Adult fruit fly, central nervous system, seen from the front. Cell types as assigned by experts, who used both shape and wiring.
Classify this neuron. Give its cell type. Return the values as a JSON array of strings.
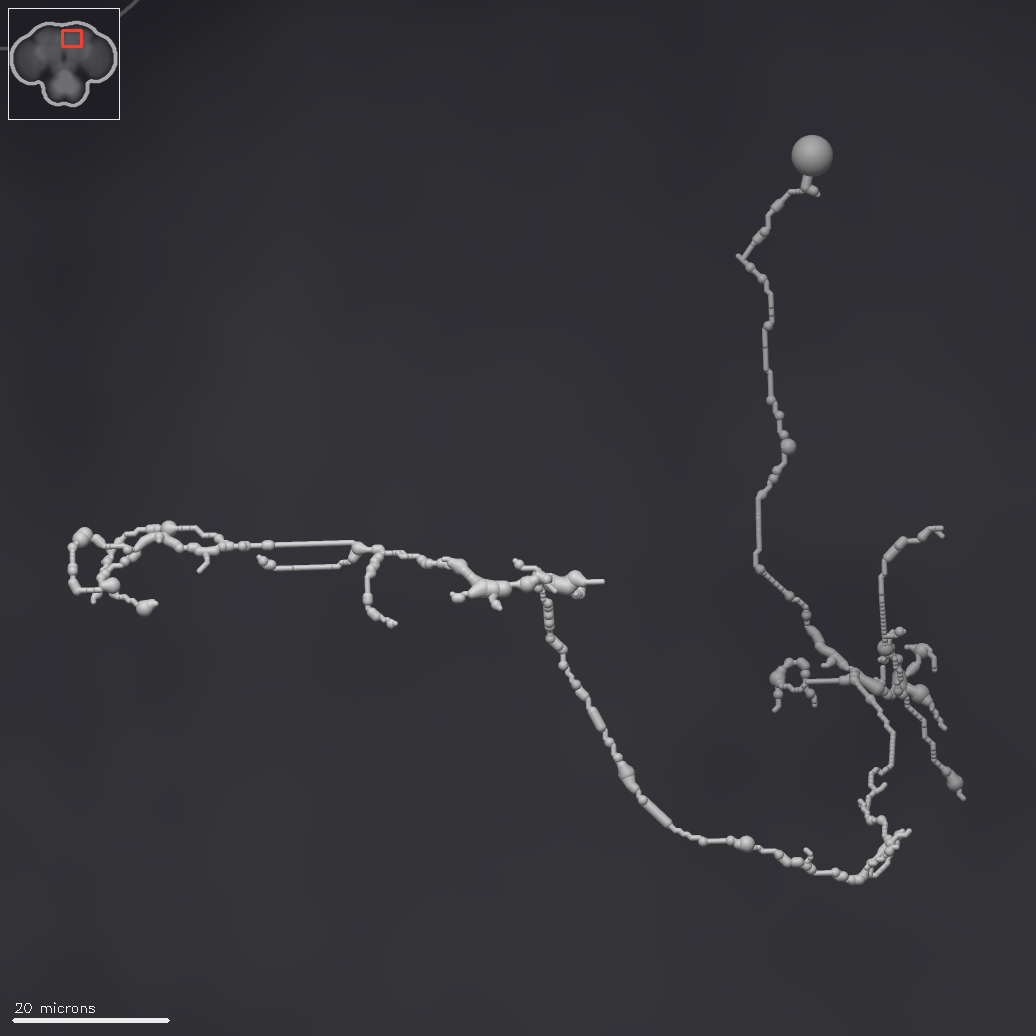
["KCg-d"]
